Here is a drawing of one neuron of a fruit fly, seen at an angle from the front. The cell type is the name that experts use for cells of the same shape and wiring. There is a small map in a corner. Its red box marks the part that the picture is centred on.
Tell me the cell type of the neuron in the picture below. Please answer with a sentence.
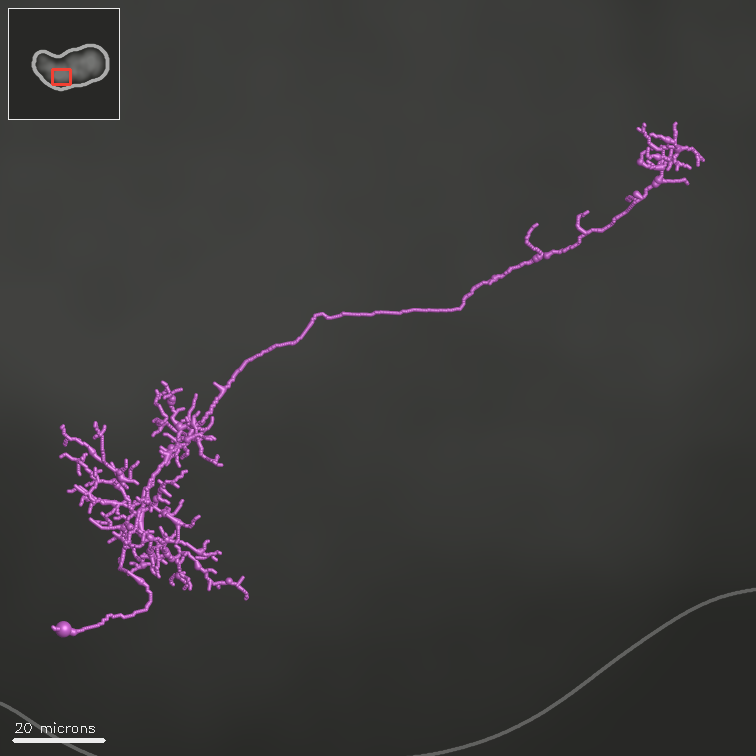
The cell type is Tm16.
